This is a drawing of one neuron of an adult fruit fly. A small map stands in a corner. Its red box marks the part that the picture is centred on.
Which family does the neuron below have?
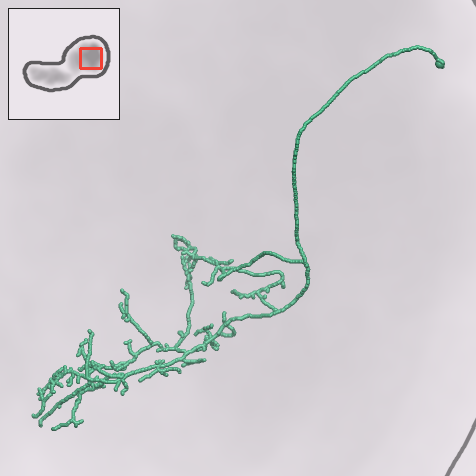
hemilineage WEDd1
